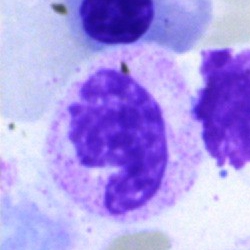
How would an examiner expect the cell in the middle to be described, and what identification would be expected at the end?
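Nucleus curved; deep notch cutting in from lower left. Chromatin dark purple, clumped, small paler gaps between clumps. Fine pink-violet granules scattered throughout cytoplasm; no vacuoles visible. Cell: band neutrophil.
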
